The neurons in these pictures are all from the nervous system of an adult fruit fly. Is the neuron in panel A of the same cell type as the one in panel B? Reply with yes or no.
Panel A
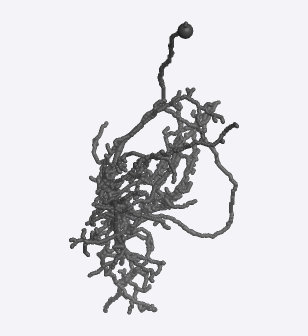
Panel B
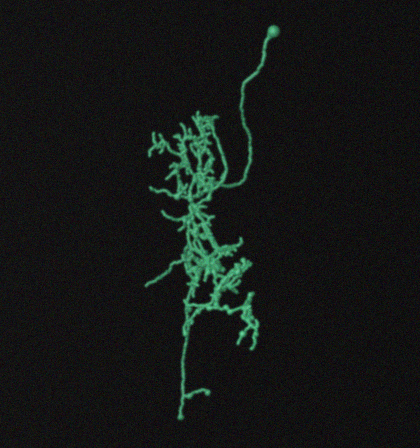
no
